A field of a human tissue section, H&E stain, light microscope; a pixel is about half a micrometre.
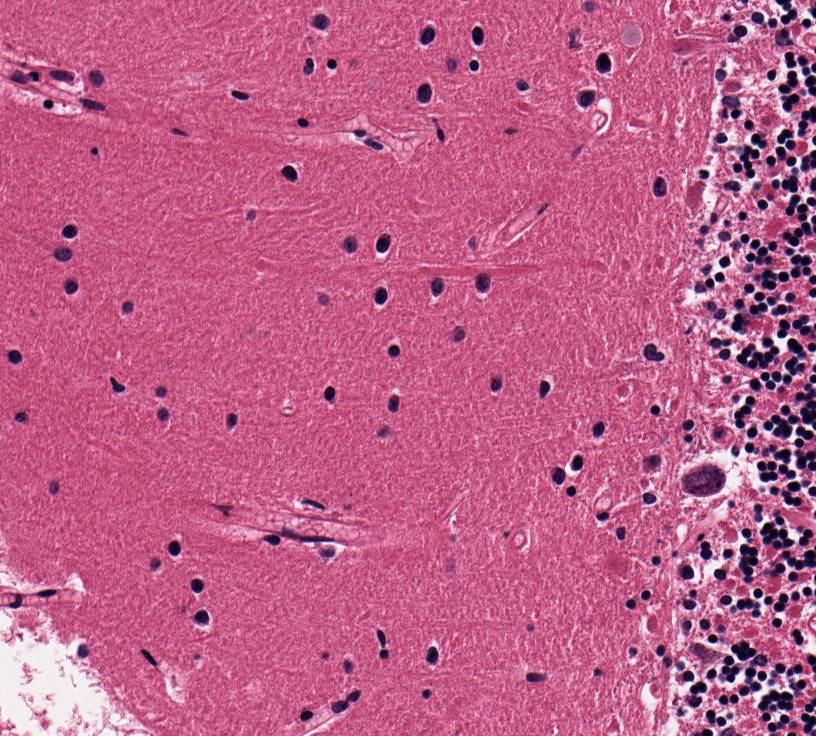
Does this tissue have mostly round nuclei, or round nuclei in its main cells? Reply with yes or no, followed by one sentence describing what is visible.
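Yes. The nuclei in the crowded right-hand band are small, round and dark, with very little visible cytoplasm.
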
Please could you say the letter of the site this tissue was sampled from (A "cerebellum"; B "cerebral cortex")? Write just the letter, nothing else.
A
